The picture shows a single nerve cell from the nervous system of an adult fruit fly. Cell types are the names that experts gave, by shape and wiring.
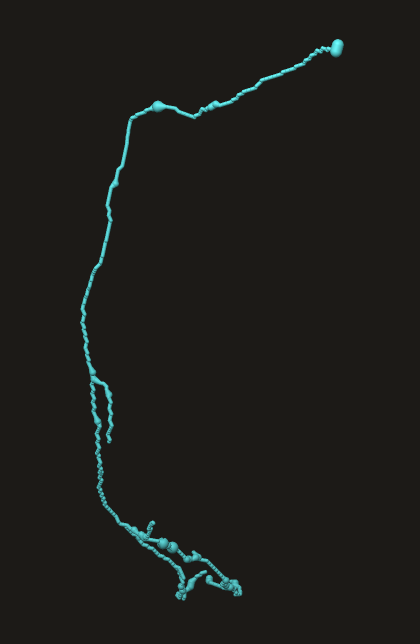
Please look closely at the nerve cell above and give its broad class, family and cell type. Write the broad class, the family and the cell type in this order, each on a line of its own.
sensory neuron entering the nerve cord
class mechanosensory tactile
SNta31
